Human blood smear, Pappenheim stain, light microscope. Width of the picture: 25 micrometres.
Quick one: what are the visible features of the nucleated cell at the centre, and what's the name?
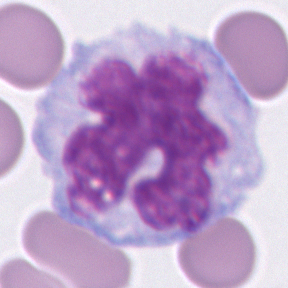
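Start with the outline: it is roughly round, though its edge is slightly irregular and frayed. The nuclear lobes are joined by broad bands rather than thin threads. Its chromatin is deep purple with a coarse, streaky texture, and the cytoplasm is pale grey-blue. This cell is a monocyte.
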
